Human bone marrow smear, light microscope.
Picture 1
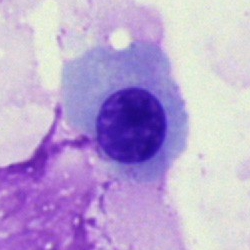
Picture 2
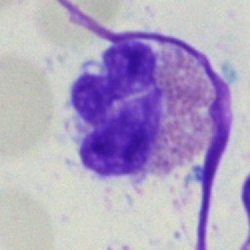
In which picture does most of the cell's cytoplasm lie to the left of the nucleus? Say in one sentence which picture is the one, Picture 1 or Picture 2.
Picture 1 shows a cell whose nucleus lies toward the right.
